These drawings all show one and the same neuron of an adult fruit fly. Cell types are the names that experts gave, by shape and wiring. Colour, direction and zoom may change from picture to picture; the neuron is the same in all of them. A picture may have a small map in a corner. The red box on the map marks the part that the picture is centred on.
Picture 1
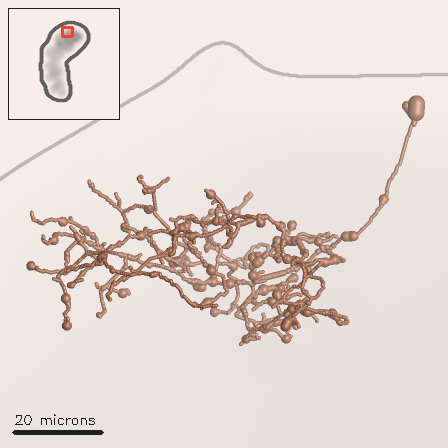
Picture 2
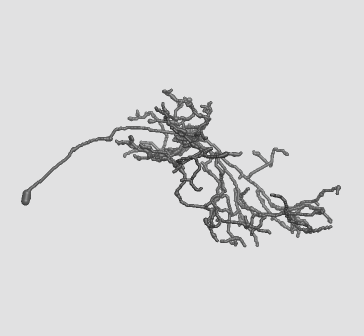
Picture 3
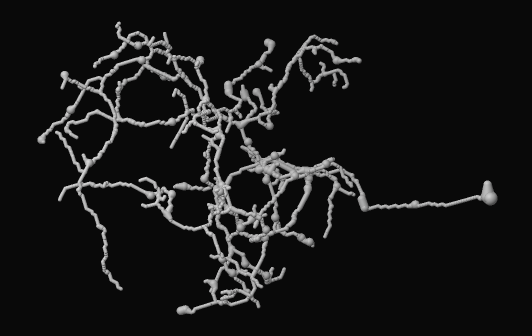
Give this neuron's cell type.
lLN15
